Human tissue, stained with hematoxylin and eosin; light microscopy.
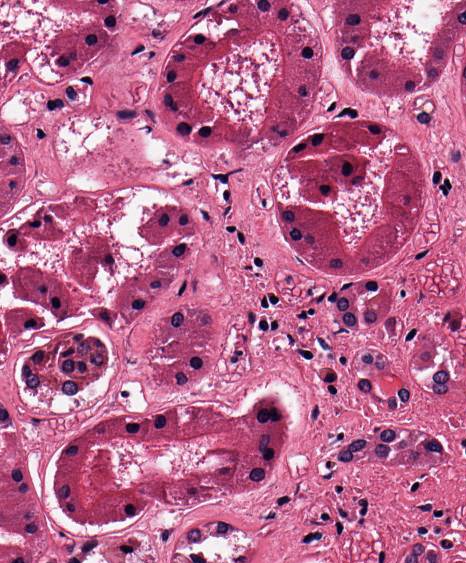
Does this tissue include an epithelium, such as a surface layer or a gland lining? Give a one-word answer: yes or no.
Yes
